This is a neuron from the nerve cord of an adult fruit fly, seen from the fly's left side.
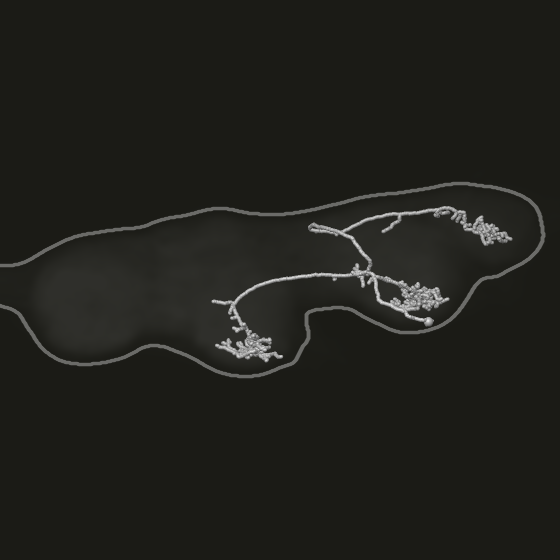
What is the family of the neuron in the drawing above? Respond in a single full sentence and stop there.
This neuron is designated as family hemilineage 14B.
